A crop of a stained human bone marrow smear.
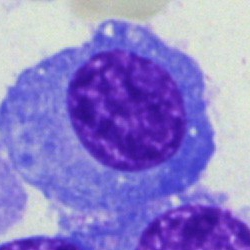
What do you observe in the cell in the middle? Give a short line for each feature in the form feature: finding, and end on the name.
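Edge: irregular, ragged and bumpy
Nucleus: toward upper right
Widest cytoplasm: lower left
Stain: cytoplasm blue
Coarse granules: none
Identity: plasma cell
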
